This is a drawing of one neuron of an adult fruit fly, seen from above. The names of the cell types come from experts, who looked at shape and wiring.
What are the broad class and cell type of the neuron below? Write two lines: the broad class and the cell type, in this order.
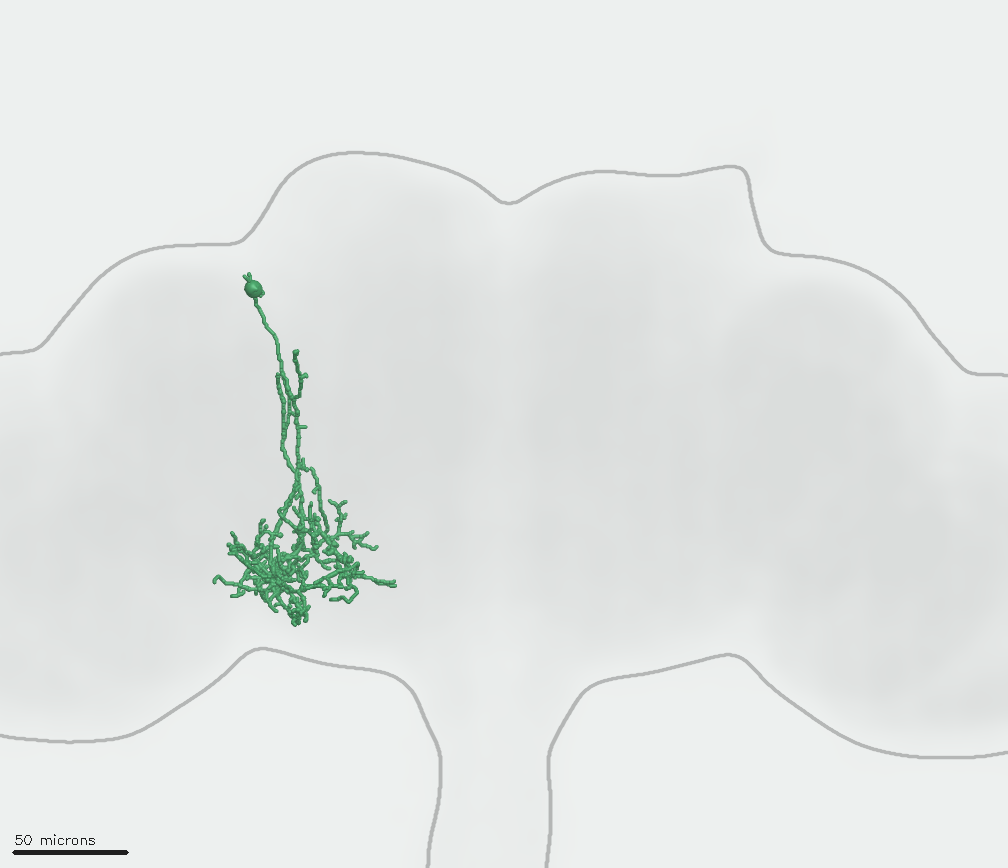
central-brain intrinsic neuron
WED008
